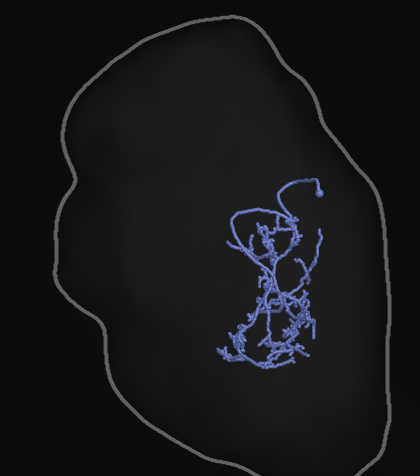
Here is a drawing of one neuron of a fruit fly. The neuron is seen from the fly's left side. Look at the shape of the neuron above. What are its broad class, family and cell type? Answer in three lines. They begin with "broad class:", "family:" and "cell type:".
broad class: central-brain intrinsic neuron
family: hemilineage PSp2
cell type: CB2270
